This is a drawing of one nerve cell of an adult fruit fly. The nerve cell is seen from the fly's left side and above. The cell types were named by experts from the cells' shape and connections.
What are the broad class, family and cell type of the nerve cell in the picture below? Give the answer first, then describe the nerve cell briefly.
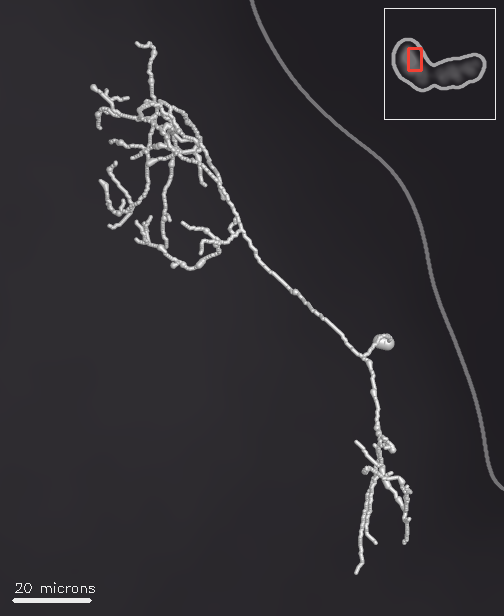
It is a visual centrifugal neuron. Its family is hemilineage DM6_posterior. Its cell type is LoVC26. Its cell body lies on the right of the picture. By the scale bar it is about 140 microns tall in this view. Dozens of branch ends can be seen.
